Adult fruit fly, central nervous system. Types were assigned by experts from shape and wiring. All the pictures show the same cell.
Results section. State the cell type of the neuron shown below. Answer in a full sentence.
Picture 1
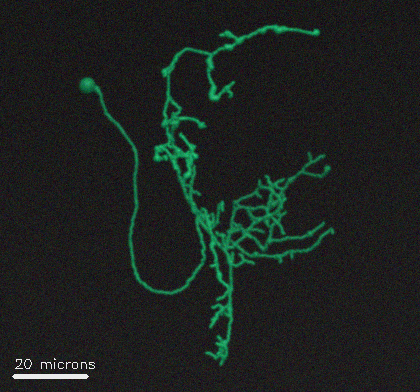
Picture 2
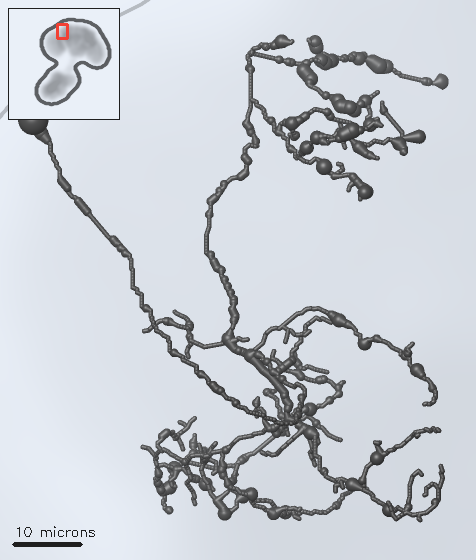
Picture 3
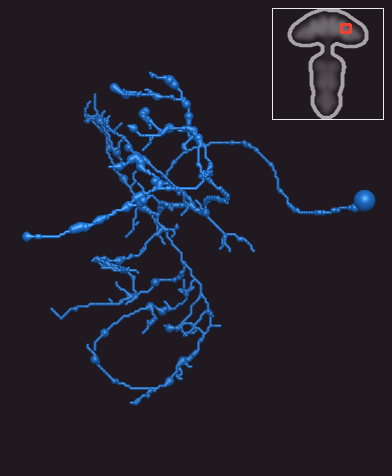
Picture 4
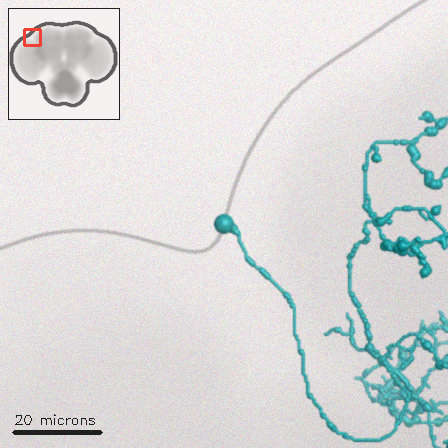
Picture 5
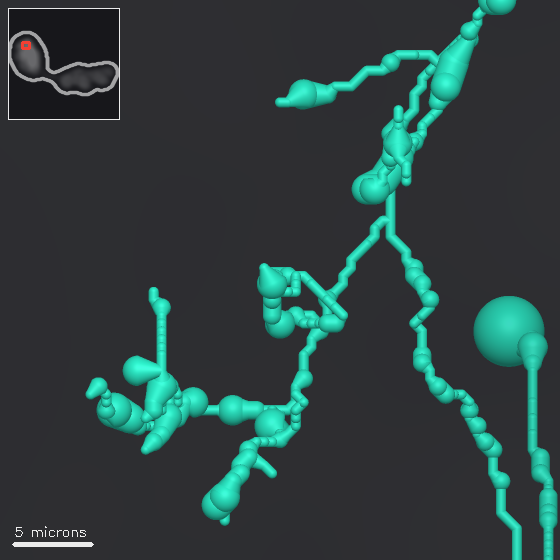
The cell type is CB3036.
